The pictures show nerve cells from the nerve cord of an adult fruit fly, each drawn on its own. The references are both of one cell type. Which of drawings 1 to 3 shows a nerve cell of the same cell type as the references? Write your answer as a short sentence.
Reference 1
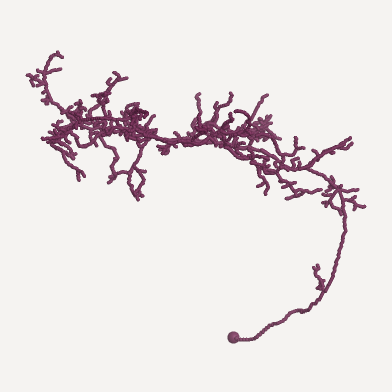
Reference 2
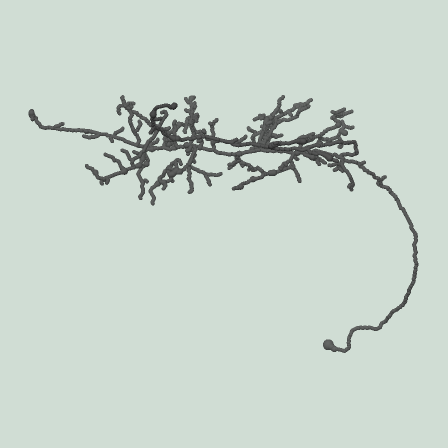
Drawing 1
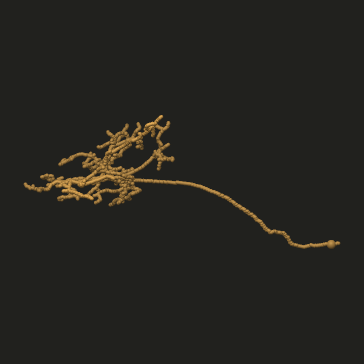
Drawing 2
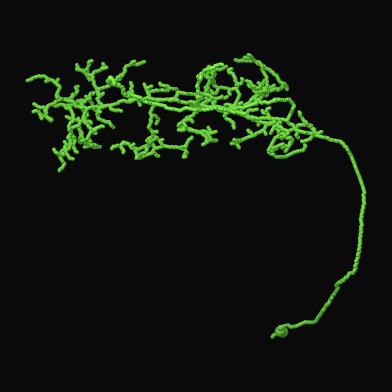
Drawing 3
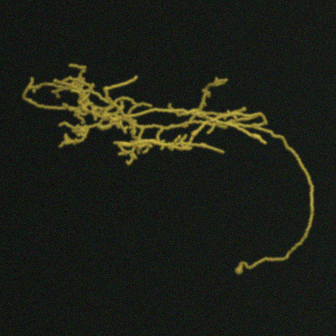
The nerve cell in drawing 2 is of the same cell type.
